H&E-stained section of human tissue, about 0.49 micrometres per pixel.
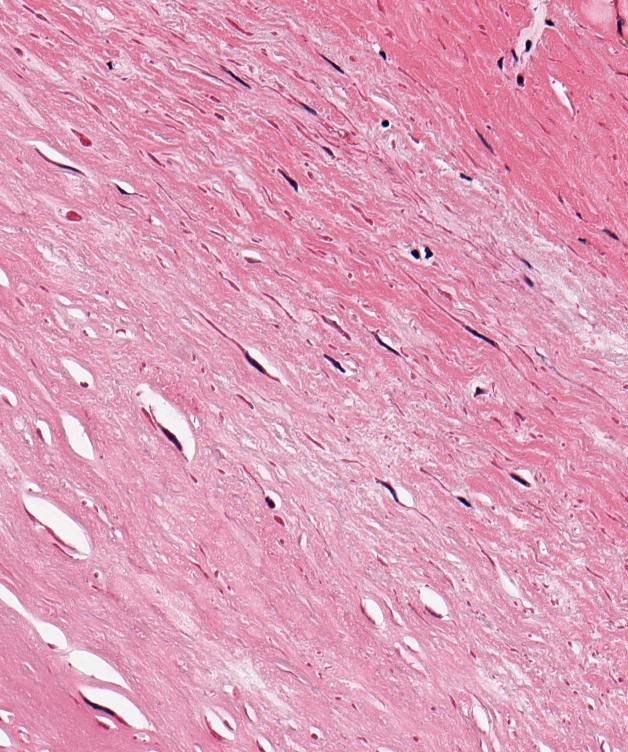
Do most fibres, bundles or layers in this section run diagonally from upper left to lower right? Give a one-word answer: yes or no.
Yes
